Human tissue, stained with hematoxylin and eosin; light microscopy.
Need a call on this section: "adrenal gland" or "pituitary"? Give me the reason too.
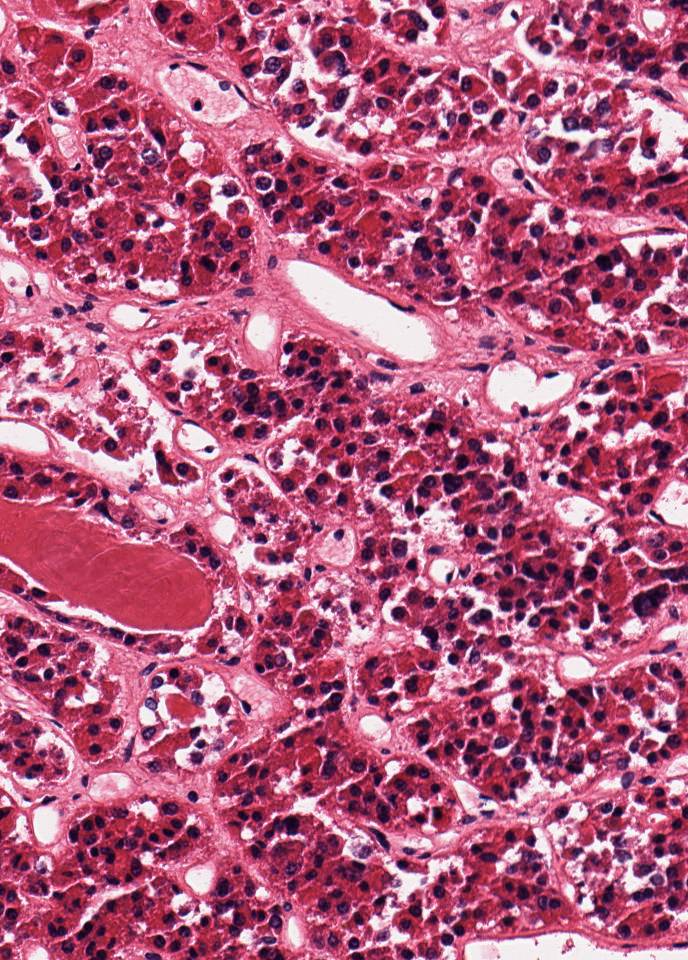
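The answer is pituitary. Across the whole field the cells form rounded nests and packets separated by thin septa.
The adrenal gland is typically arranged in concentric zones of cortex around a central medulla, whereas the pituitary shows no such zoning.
Nest cells are polygonal, with abundant, deeply eosinophilic, granular cytoplasm.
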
